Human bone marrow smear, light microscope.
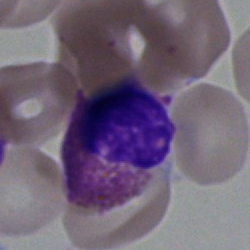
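Eosinophil, the central cell in a stained human bone marrow smear. First, the nucleus: it lies toward the upper right and stains a deep purple-blue. Next, the cytoplasm: purplish-pink, lying mainly below and to the left of the nucleus. Last, its contents: fine granules fill it.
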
